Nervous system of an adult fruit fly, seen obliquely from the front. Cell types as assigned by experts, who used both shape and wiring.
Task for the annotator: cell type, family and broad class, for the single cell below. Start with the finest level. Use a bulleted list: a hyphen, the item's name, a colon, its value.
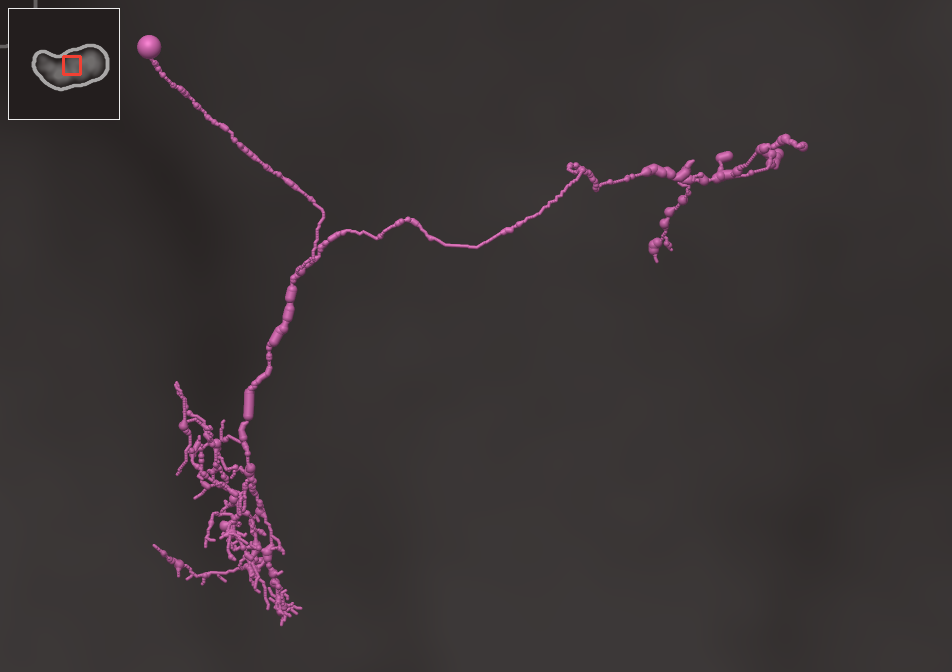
- cell type: LoVP33
- family: hemilineage VLPp&l1_anterior
- broad class: visual projection neuron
